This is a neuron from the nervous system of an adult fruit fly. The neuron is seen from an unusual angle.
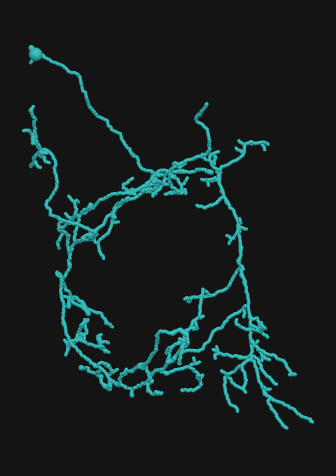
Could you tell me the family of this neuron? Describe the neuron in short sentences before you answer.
The cell body is at the upper left of the picture. Dozens of branch ends can be seen. This is a central-brain intrinsic neuron. Its family is hemilineage SMPad3.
